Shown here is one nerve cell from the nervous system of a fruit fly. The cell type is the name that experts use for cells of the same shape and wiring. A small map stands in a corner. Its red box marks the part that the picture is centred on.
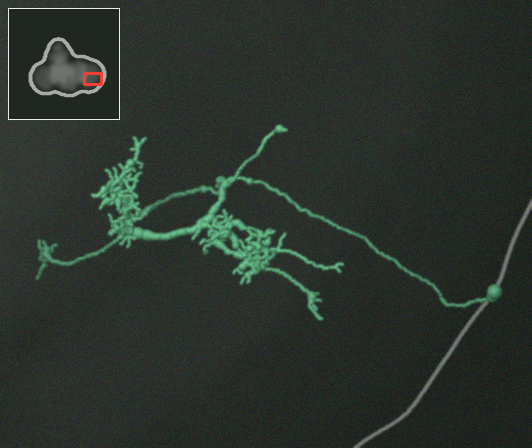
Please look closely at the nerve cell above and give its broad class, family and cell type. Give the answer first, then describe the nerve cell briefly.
Its broad class is visual projection neuron. The family is TmY. It is of cell type TmY14. The picture shows dozens of branch ends. As drawn here it is wider than it is tall.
